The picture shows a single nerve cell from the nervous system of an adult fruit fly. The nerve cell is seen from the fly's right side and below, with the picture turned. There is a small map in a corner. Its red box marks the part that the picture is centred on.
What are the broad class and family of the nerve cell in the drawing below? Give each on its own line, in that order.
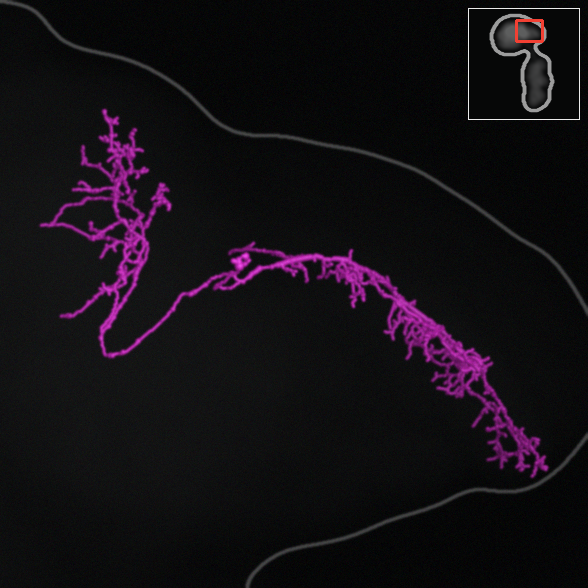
visual projection neuron
MeVP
